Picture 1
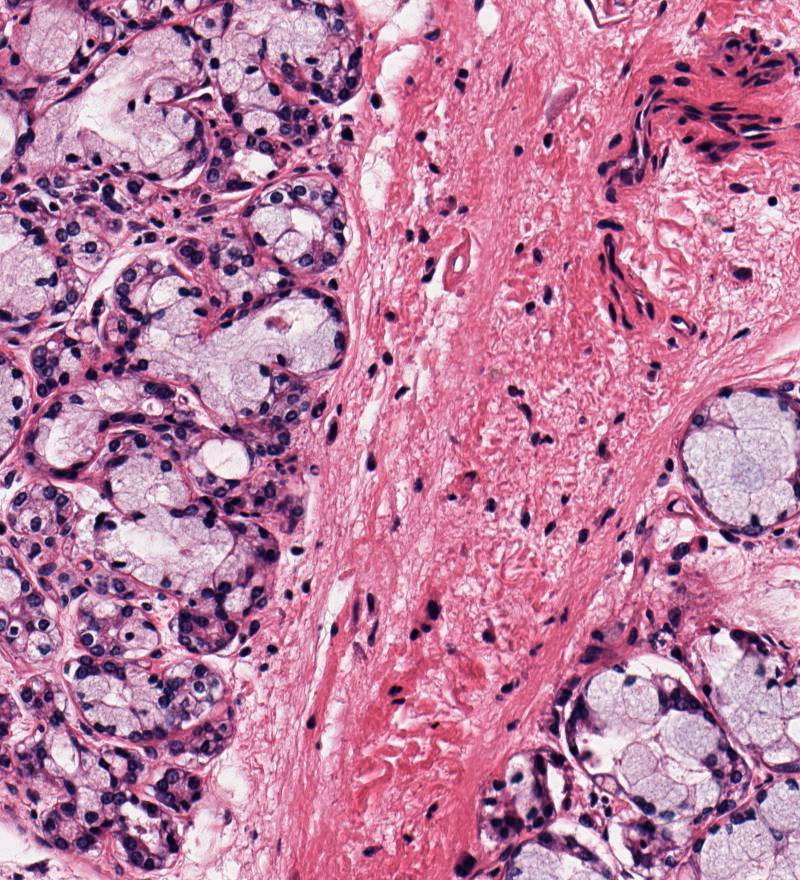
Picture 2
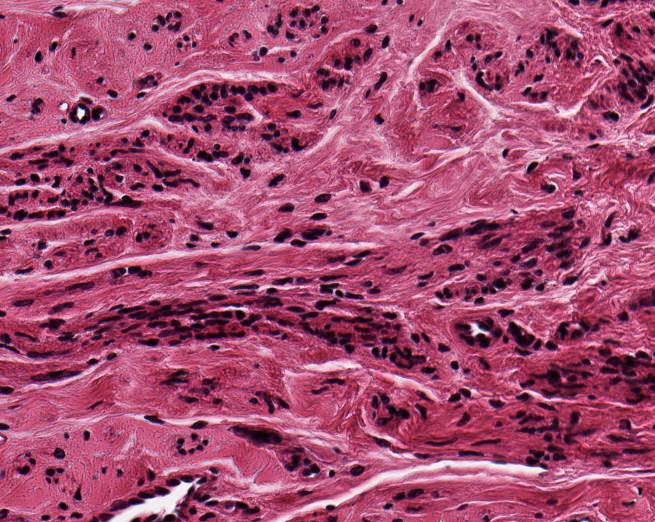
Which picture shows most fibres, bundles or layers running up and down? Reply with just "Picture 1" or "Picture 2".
Picture 1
